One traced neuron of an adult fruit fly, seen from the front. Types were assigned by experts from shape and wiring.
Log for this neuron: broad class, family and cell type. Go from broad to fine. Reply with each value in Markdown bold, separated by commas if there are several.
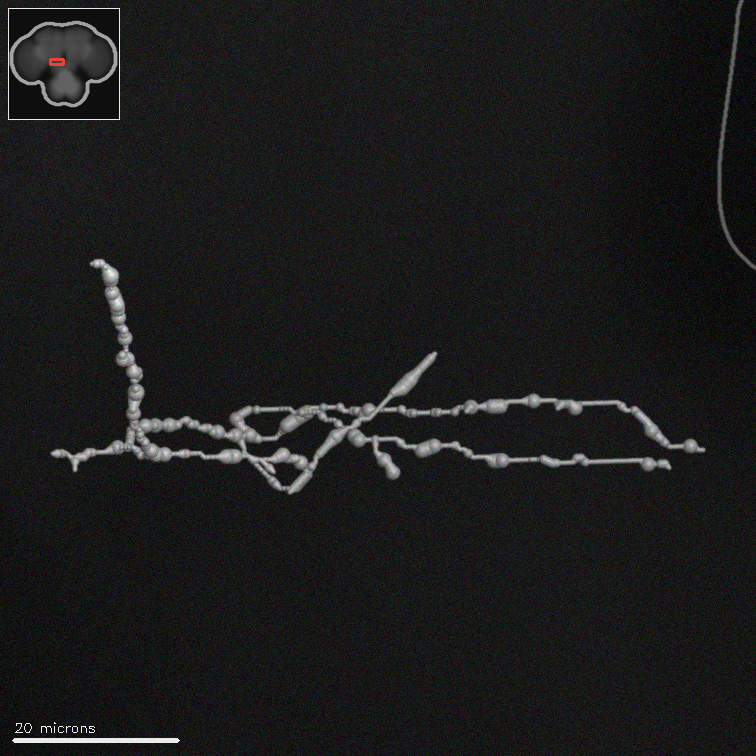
**sensory neuron entering the brain**, **class mechanosensory**, **JO-ED2_b**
